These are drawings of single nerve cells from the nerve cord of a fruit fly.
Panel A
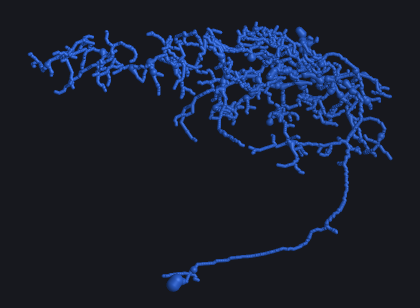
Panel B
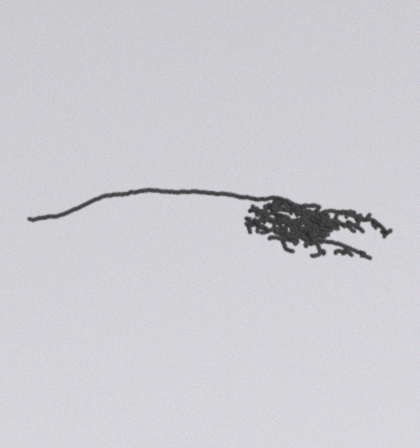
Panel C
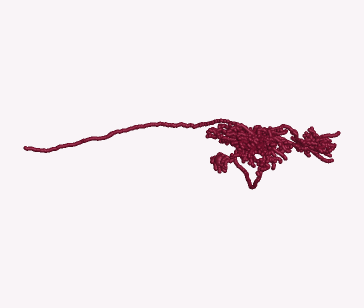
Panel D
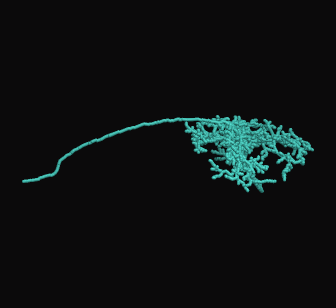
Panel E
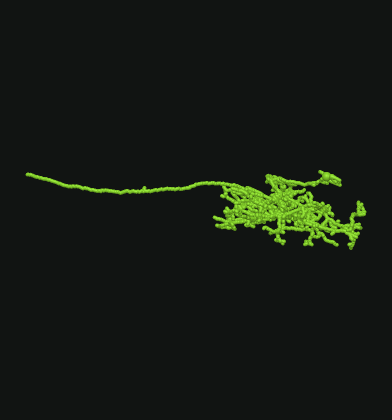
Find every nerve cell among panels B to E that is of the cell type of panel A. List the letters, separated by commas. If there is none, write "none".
C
